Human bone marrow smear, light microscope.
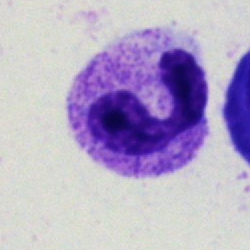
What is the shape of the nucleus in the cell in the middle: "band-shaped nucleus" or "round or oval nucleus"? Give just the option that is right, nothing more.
Band-shaped nucleus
